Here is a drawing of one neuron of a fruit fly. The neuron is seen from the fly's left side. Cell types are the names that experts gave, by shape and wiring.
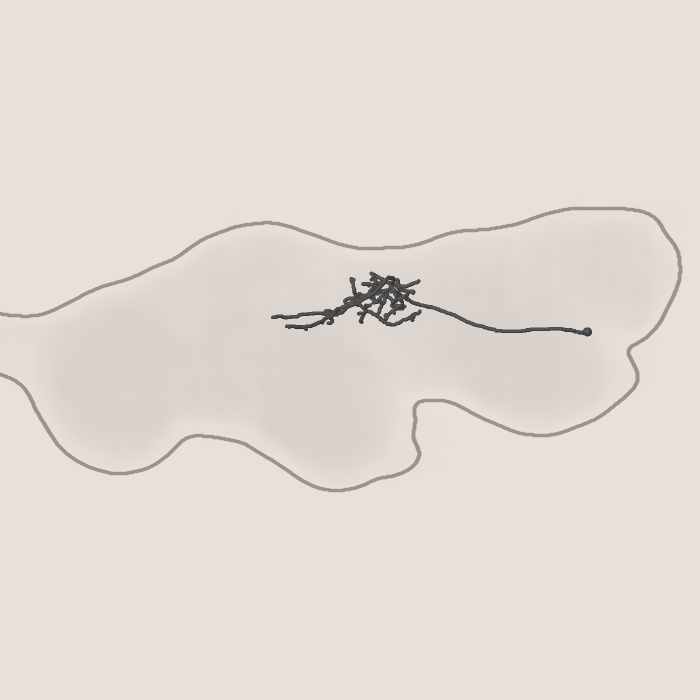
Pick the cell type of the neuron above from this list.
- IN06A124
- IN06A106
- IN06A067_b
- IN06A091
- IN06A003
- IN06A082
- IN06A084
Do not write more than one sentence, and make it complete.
The cell type of the neuron here is IN06A124.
